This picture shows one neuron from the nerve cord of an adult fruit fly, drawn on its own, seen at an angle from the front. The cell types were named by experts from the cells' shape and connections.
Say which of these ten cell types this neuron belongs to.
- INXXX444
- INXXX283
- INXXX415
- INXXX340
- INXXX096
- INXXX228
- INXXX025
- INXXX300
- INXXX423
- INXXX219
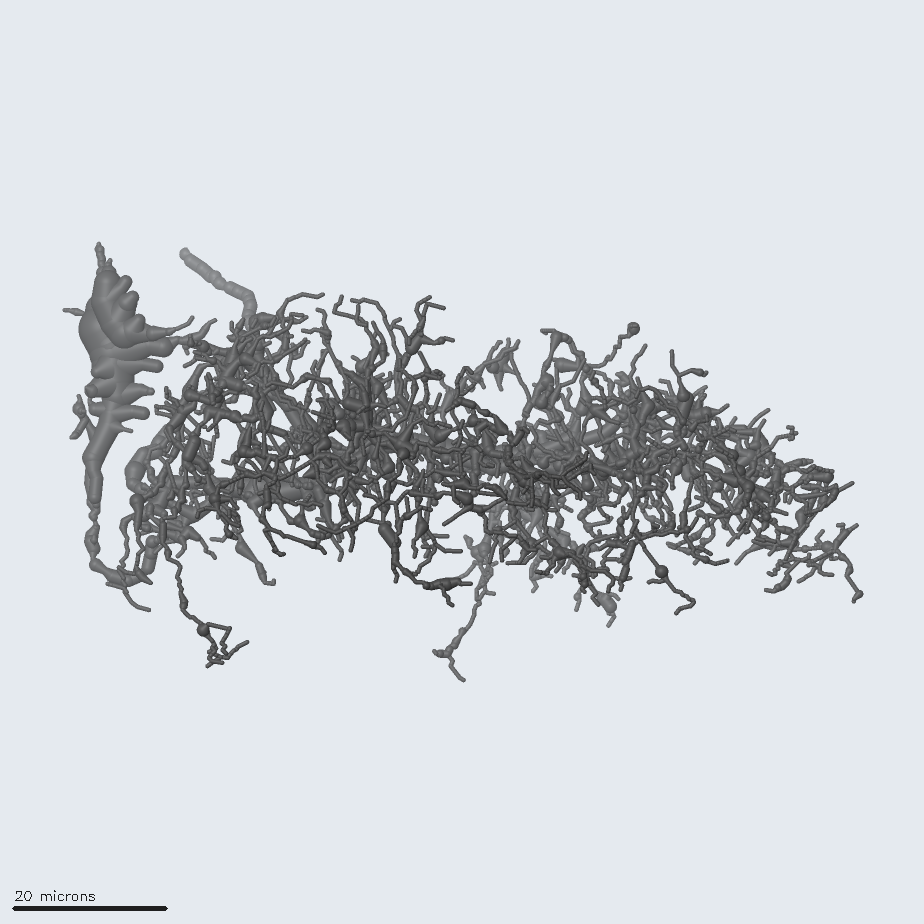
INXXX228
